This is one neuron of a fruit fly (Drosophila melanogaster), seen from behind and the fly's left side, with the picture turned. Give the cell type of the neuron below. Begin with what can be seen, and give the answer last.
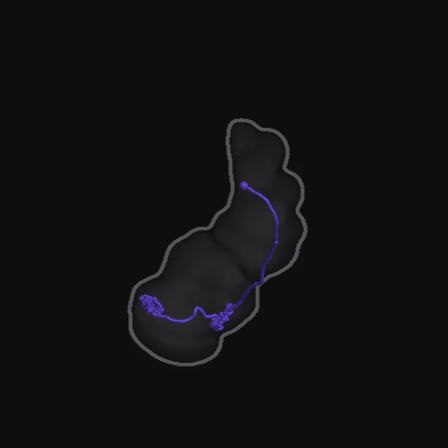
The cell body is in the middle of the picture. As drawn here it is about as wide as it is tall. It is an ascending neuron. Its cell type is ANXXX434.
